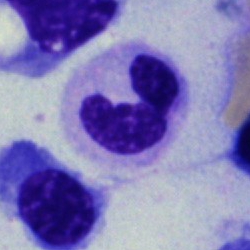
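Segmented neutrophil in a stained human bone marrow smear, the cell in the middle. I notice first its round, smooth outline. The chromatin looks dark purple and coarsely clumped, and I find no nucleoli in the nucleus. Nor do I see any vacuoles in the cytoplasm.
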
